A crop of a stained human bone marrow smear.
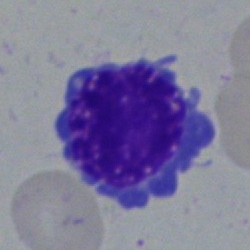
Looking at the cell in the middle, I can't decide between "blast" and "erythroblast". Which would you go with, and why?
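This is an erythroblast. Point one: the nucleus stains dark purple and looks dense.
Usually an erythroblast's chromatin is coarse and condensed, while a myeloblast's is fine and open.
The dense nucleus here fits the erythroblast. Point two: the outline is irregular, with many rounded bulges around its edge. Point three: the cytoplasm is deep blue, with a thin tag sticking out from the top edge of the cell.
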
